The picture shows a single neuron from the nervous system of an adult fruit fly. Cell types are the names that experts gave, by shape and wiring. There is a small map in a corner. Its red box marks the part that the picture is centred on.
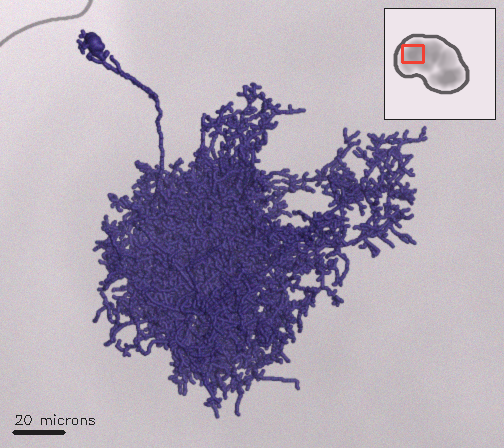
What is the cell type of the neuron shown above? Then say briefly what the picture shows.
The cell type is AVLP076. It is a central-brain intrinsic neuron. Its cell body lies at the upper left of the picture. From top to bottom in the picture it spans about 160 microns. More than a hundred branch ends can be seen.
